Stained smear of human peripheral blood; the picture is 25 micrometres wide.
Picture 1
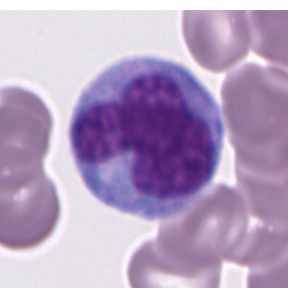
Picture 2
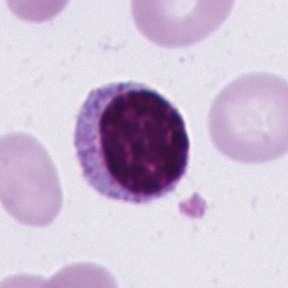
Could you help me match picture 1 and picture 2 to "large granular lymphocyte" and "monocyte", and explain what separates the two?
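Going by what I see, picture 1 holds the monocyte and picture 2 the large granular lymphocyte. Both outlines are round and smooth, so I look elsewhere. Size first: the monocyte is about 14 micrometres across, the large granular lymphocyte about 11.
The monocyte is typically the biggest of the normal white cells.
Then the nucleus: the monocyte's has a notch at the lower left with a paler, clearer patch of cytoplasm sitting inside it, and it fills about 60% of the cell, while the lymphocyte's is round to slightly oval with no indentation, about 9 by 8 micrometres, filling about 70%. The lymphocyte's chromatin is dark purple and coarsely clumped, and I find no nucleoli.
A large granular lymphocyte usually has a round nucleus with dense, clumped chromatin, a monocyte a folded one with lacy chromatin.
Now the cytoplasm: the monocyte's shows only a faint fine dust with no coarse granules, and the lymphocyte's is pale blue-grey without vacuoles.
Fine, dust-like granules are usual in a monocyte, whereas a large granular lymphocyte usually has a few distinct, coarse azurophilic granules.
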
